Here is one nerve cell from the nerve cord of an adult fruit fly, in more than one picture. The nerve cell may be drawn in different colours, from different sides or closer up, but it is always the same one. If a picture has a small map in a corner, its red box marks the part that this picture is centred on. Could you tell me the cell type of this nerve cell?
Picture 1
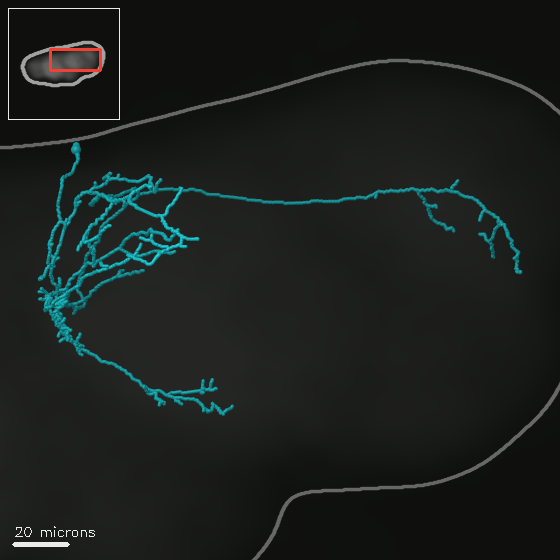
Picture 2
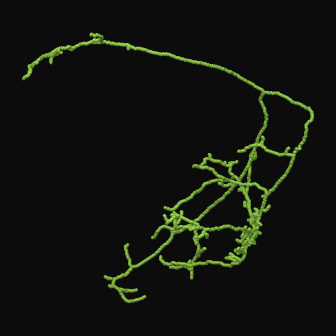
IN18B048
